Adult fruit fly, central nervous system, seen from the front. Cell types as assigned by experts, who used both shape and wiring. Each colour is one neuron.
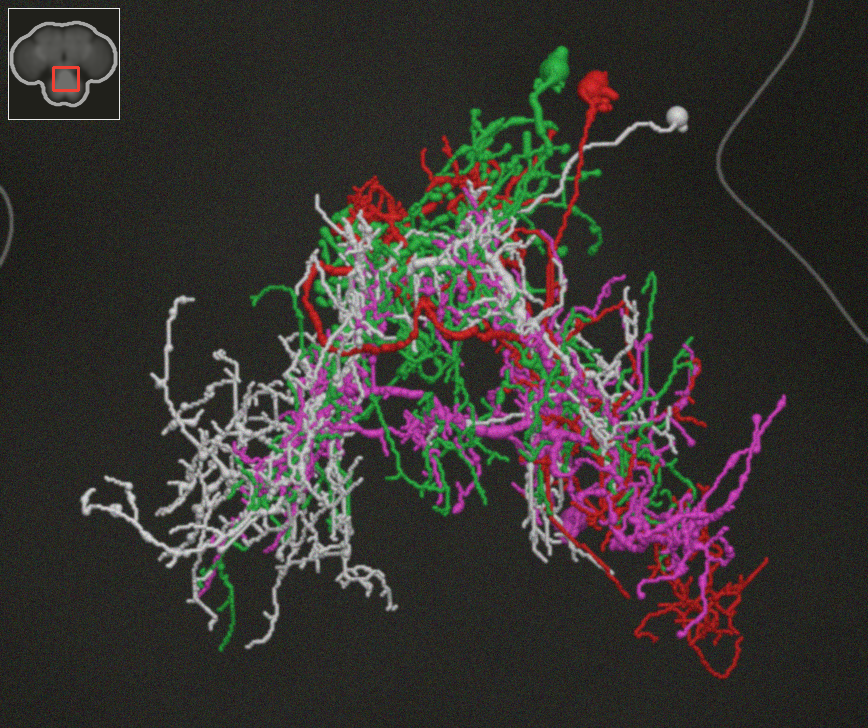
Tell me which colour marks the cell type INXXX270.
white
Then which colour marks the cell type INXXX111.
green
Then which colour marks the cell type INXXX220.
red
